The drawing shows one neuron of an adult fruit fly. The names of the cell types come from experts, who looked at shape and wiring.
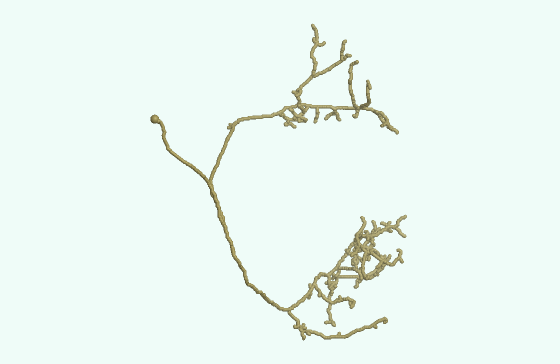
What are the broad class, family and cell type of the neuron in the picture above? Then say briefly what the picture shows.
This is a central-brain intrinsic neuron. The family is hemilineage VPNp&v1_posterior. Its cell type is AVLP485. The picture shows dozens of branch ends. In this view it is about as wide as it is tall.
